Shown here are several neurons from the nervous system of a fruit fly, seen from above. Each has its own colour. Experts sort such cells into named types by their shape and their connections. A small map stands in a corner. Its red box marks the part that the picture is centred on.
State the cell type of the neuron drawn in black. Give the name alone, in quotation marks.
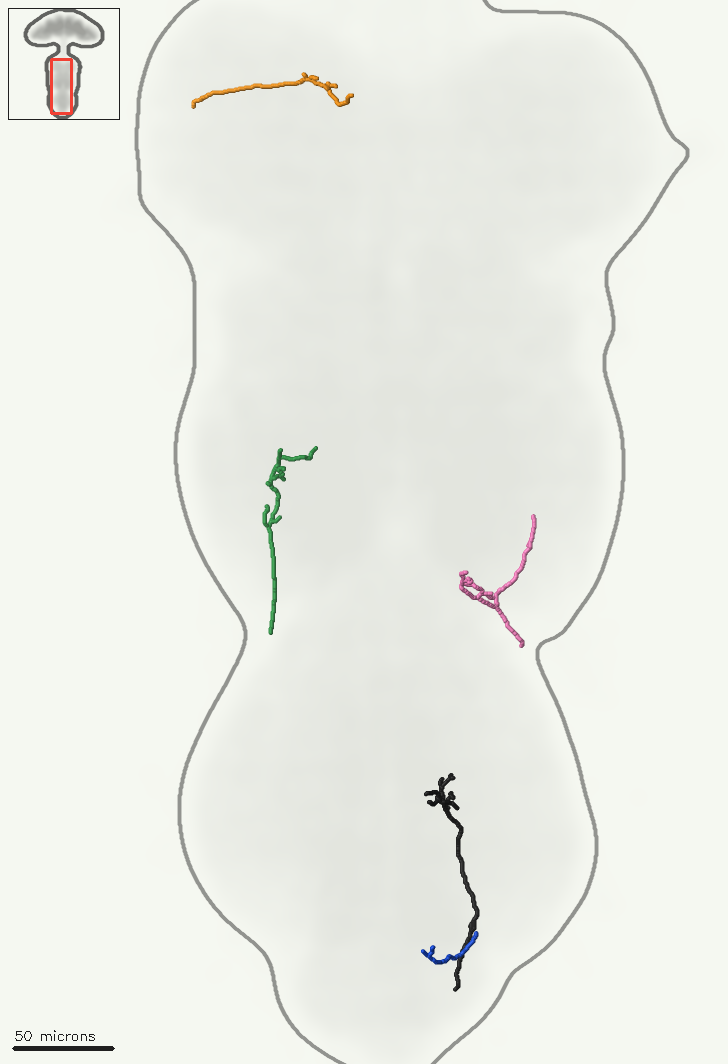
"SNta20"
